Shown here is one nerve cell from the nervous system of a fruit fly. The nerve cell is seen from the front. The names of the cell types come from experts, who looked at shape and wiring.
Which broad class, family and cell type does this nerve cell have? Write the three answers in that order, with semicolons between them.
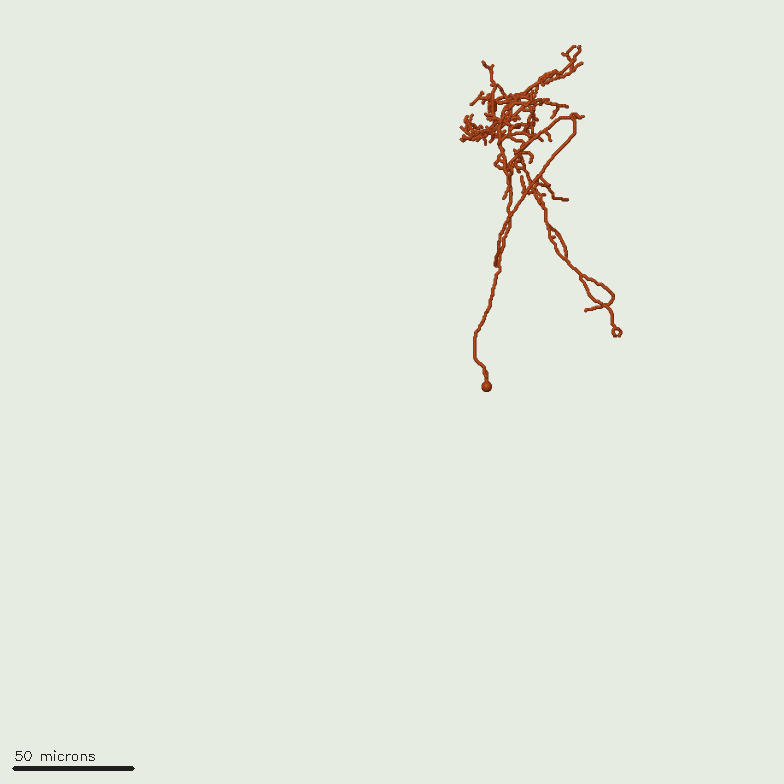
central-brain intrinsic neuron; hemilineage VLPl&p2_lateral; LHAV1a3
